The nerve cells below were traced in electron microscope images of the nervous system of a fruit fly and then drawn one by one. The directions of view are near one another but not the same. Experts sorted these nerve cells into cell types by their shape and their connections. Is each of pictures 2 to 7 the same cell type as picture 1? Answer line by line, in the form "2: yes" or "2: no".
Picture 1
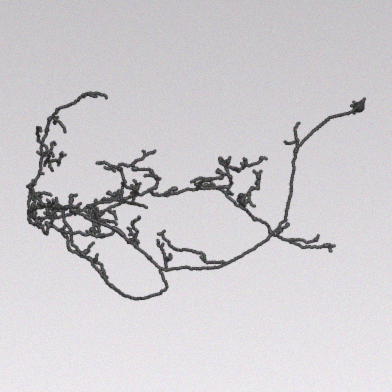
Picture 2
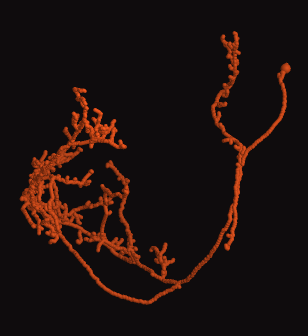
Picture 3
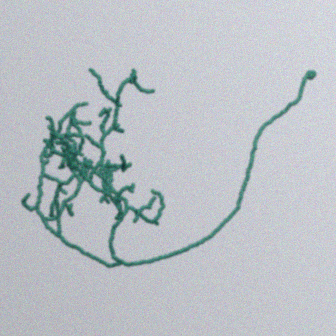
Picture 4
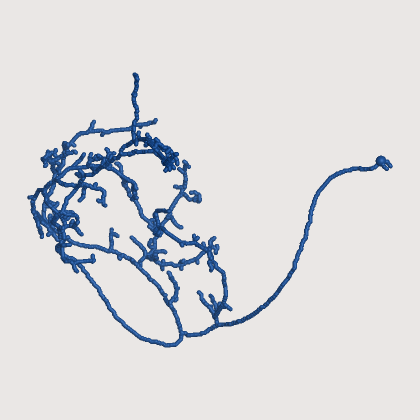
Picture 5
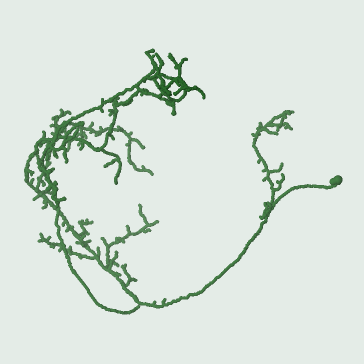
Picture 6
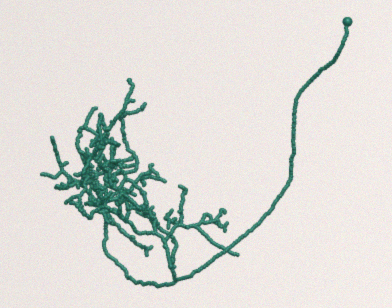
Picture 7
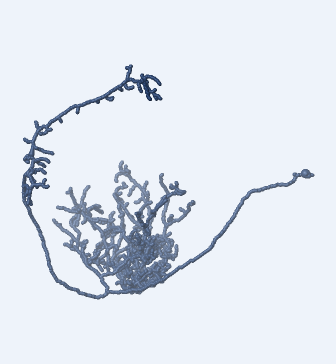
2: yes
3: no
4: yes
5: yes
6: no
7: yes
